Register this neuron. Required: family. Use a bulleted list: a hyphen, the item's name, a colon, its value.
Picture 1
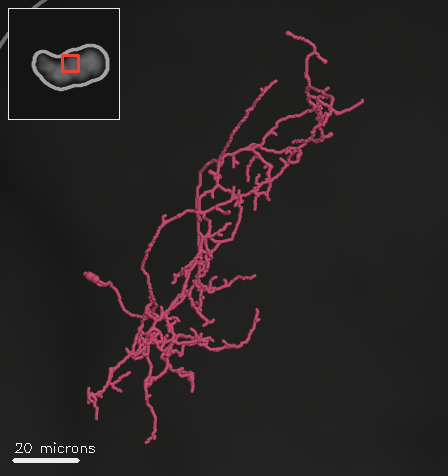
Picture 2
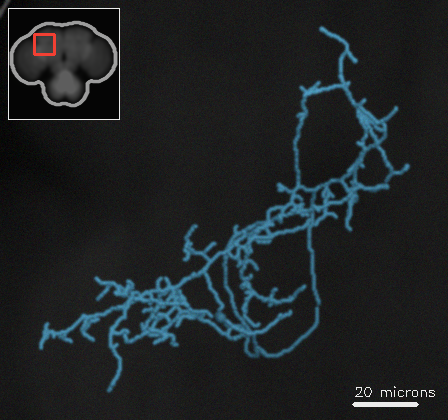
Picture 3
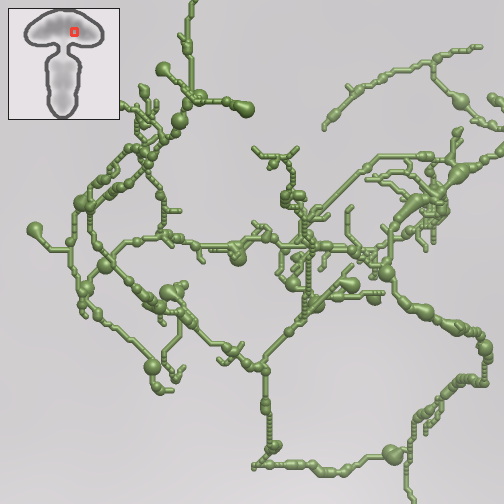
- family: hemilineage VPNp&v1_ventral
